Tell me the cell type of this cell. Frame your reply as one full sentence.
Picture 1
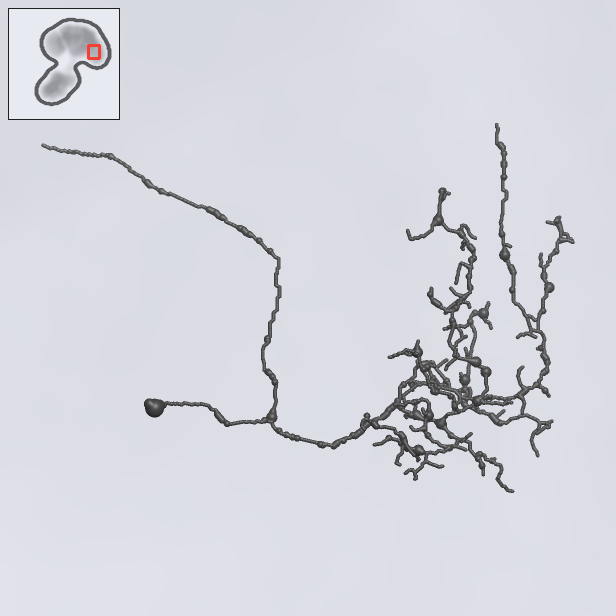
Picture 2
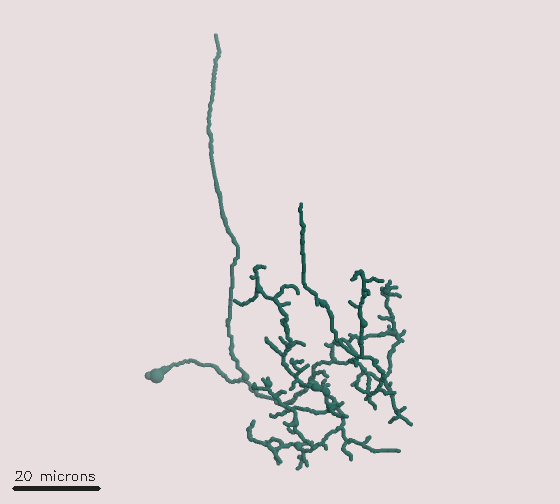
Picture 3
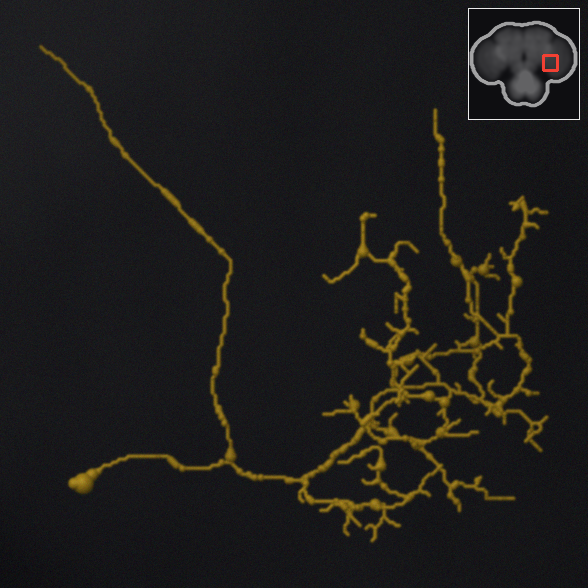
The cell type MeLo3a is the type of this neuron.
